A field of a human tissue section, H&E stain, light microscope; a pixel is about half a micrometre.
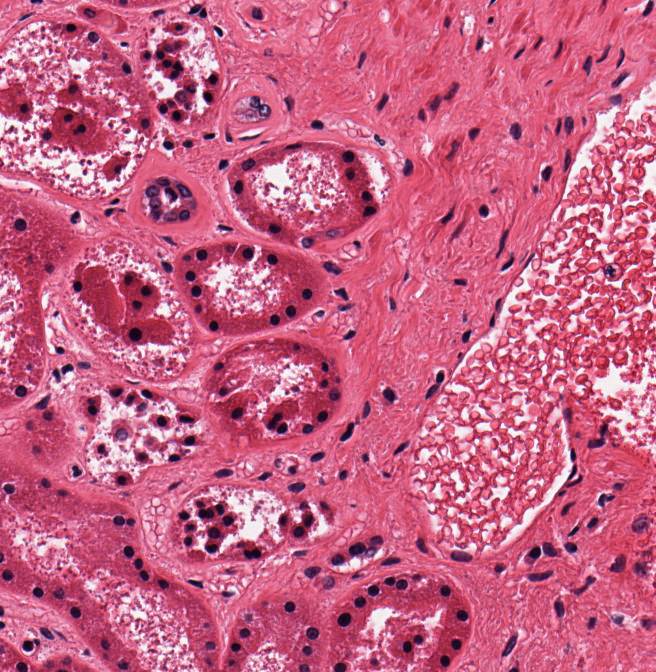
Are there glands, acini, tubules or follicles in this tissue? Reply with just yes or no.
Yes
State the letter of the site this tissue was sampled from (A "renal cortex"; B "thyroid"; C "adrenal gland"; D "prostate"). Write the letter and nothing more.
A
